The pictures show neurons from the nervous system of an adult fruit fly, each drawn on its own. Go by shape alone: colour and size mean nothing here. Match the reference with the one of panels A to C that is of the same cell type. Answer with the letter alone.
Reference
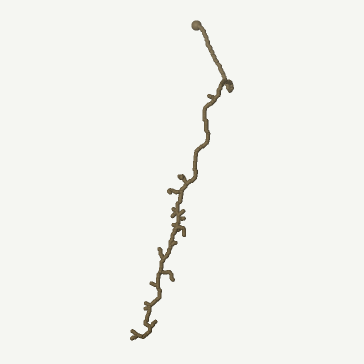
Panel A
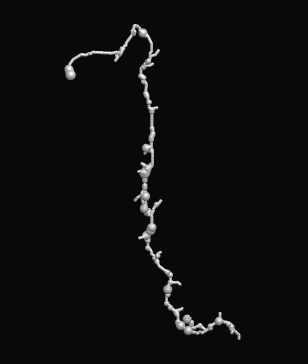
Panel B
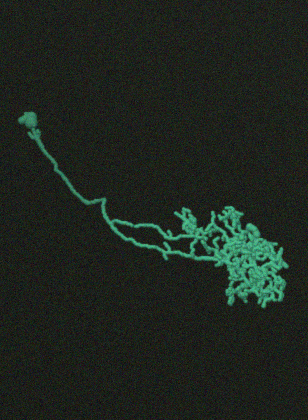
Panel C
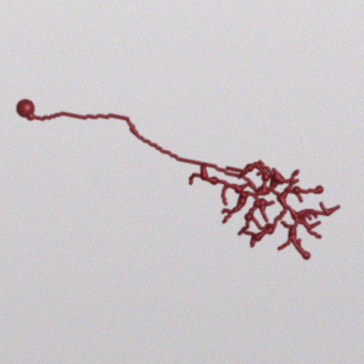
A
